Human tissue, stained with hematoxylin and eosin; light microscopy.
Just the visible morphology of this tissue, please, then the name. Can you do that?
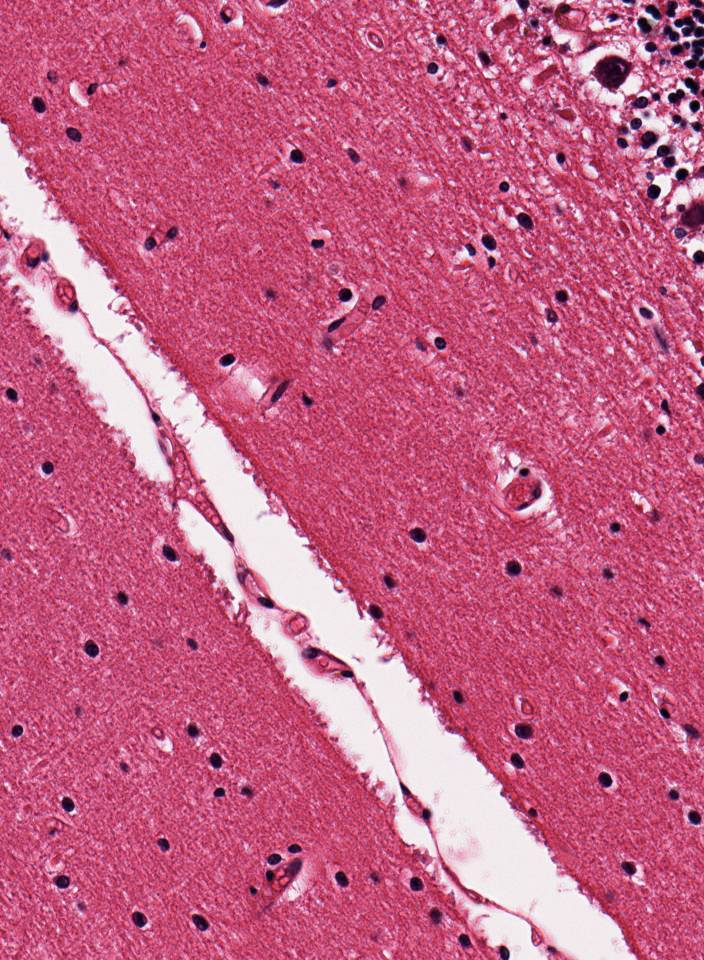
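A narrow empty cleft cuts diagonally from upper left to lower right, splitting the field into two bands of finely fibrillary, evenly pink neuropil. The upper right corner has a dense crowd of small, round, darkly staining nuclei. No epithelium, glands or fat cells. It's cerebellum.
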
